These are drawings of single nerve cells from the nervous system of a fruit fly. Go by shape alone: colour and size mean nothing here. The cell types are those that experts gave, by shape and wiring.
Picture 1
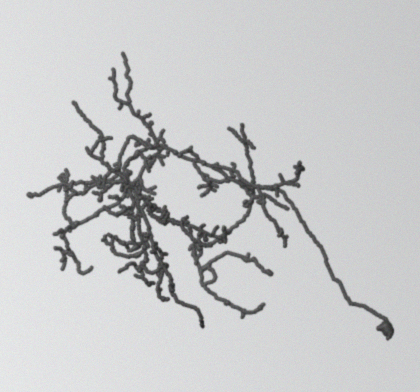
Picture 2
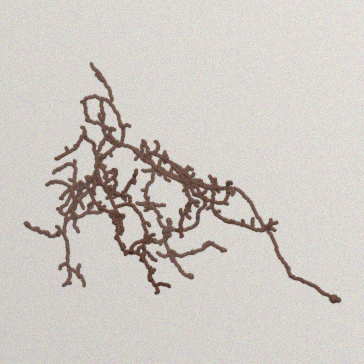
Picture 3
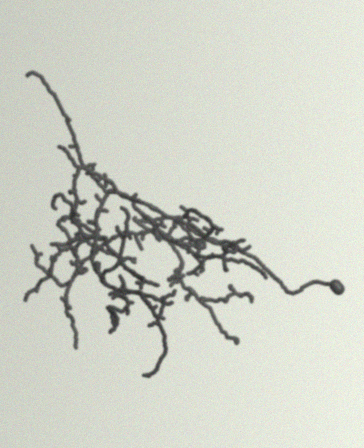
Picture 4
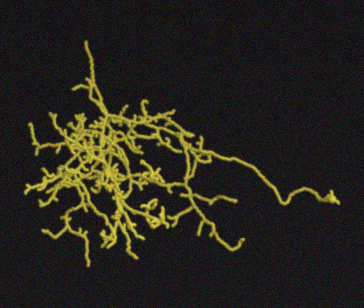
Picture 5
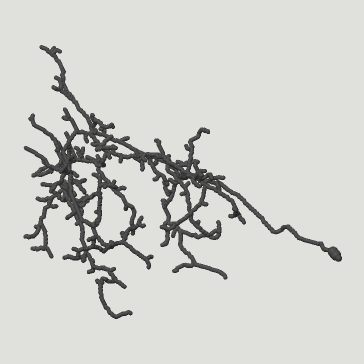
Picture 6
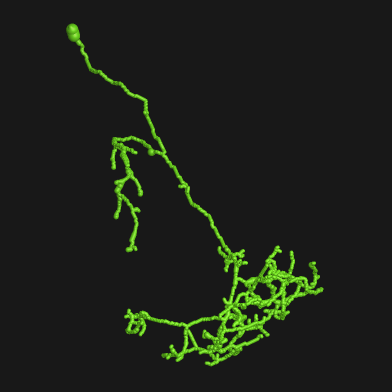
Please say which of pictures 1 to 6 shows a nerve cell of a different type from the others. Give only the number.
6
